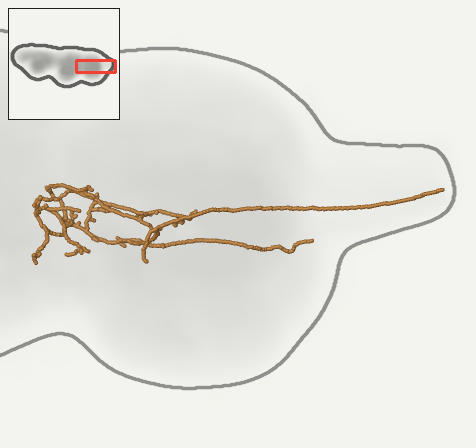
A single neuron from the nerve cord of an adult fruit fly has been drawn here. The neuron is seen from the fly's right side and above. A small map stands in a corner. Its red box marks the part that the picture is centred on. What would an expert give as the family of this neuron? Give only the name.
class mechanosensory proprioceptive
